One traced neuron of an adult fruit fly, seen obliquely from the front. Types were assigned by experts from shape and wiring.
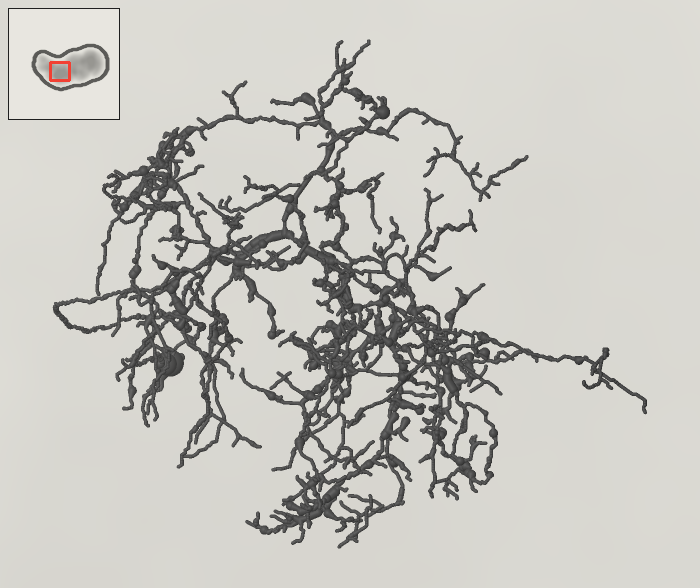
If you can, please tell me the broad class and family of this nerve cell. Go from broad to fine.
nerve-cord intrinsic neuron; hemilineage 21A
